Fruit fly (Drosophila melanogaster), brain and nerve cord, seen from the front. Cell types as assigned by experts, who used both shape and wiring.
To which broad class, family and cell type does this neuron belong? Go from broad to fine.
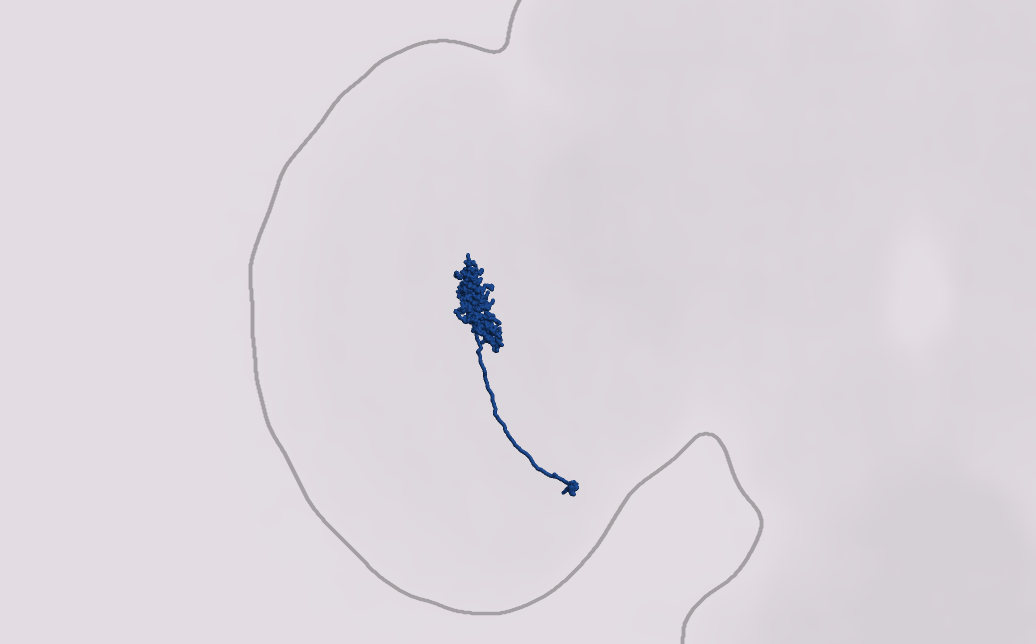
optic-lobe intrinsic neuron; LPi; LPi3a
